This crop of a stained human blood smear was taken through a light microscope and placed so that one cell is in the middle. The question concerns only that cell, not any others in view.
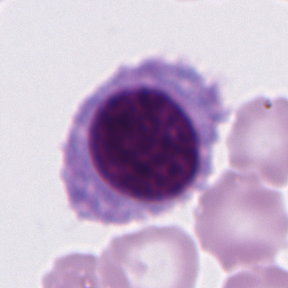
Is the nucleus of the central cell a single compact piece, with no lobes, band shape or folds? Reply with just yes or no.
Yes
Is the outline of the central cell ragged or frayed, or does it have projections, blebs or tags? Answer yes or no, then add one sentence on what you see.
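Yes. The cell outline is roughly oval with an uneven, finely scalloped edge.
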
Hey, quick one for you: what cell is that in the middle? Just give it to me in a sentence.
Framed in the middle of the crop is a hairy cell.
